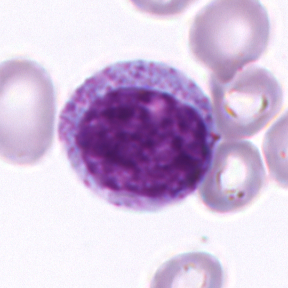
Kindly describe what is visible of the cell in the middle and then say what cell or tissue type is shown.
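Set off-centre, the nucleus has the broadest rim of cytoplasm above it. Its chromatin is dark purple and patchy, with darker clumps separated by paler areas. A moderate rim of pale lilac cytoplasm surrounds the nucleus. Many fine purple granules are scattered throughout this cytoplasm. The cell is a myelocyte.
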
